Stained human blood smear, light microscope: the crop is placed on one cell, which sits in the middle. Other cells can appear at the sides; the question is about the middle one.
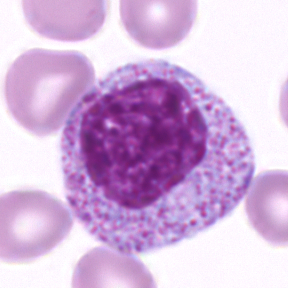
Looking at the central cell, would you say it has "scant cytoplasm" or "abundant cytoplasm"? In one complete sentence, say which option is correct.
It is abundant cytoplasm that surrounds the nucleus of this cell.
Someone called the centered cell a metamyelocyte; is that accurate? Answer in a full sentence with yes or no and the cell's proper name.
No, the central cell is reported as a myelocyte rather than as a metamyelocyte.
